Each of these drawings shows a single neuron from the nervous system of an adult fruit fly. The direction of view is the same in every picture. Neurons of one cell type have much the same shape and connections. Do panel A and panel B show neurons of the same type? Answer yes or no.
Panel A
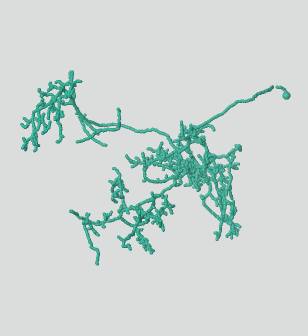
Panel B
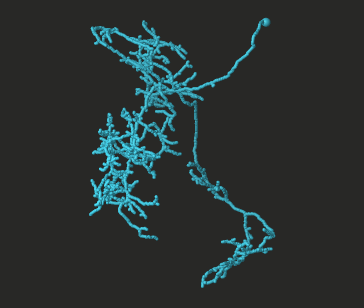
yes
